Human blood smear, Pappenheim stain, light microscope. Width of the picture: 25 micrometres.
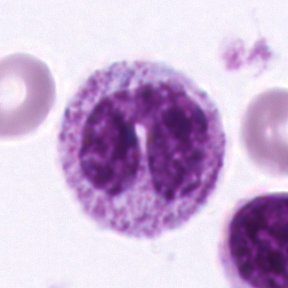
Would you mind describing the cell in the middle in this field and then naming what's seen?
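Outline first: the cell in the middle is round, its edge made finely uneven by granules. Nucleus next: two lobes lie side by side, left and right, joined at their upper ends, with a narrow pale cleft between them below. Cytoplasm last: it is granular and forms a rim all around the nucleus, widest beneath it. This cell is a band neutrophil.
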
